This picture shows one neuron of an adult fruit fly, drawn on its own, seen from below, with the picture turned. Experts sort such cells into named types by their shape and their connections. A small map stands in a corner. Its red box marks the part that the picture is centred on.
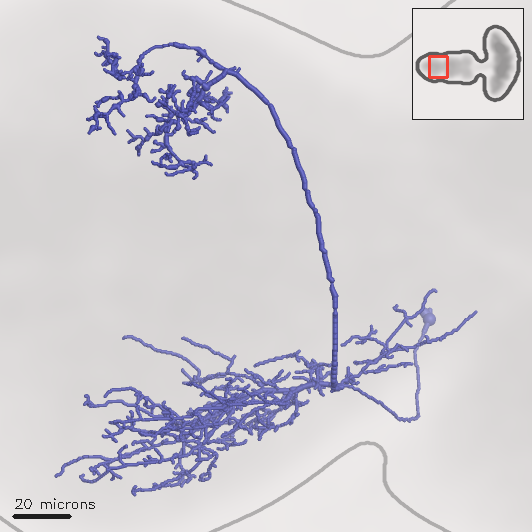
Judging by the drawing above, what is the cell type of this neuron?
IN01A035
